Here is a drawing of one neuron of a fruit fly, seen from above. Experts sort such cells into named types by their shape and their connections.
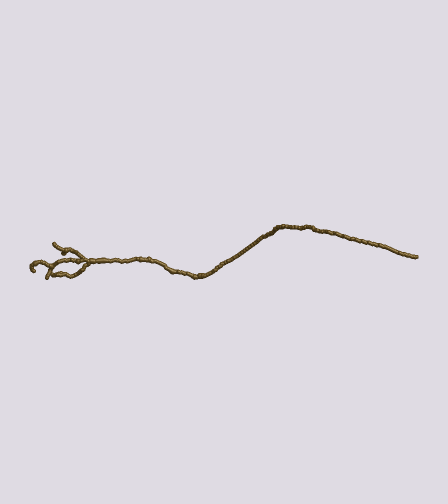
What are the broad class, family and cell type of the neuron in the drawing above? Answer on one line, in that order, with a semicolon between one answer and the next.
sensory neuron entering the nerve cord; class gustatory; WG1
